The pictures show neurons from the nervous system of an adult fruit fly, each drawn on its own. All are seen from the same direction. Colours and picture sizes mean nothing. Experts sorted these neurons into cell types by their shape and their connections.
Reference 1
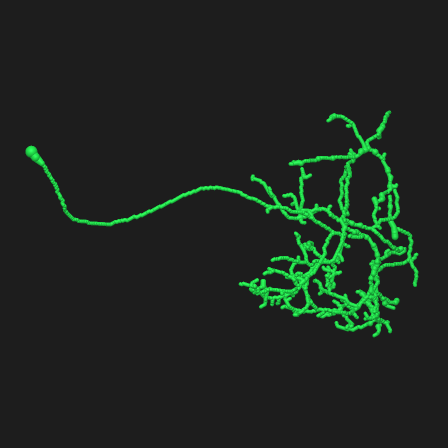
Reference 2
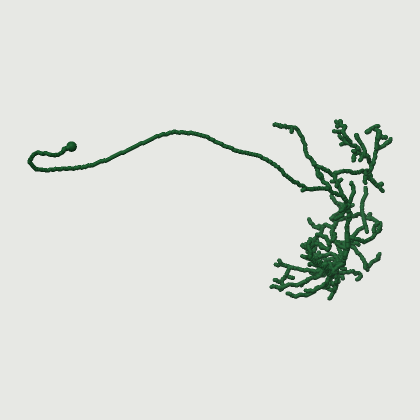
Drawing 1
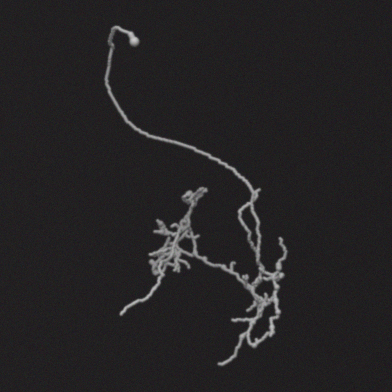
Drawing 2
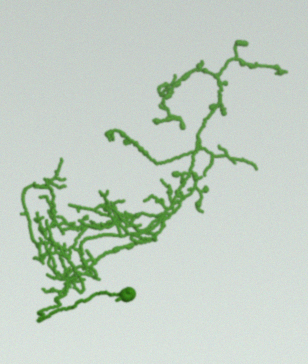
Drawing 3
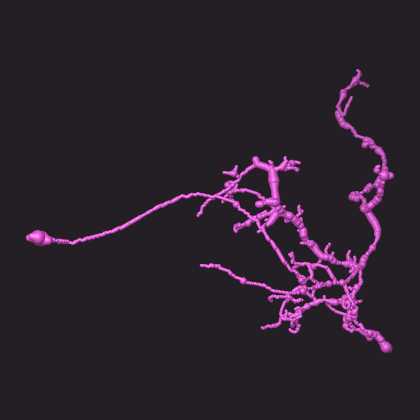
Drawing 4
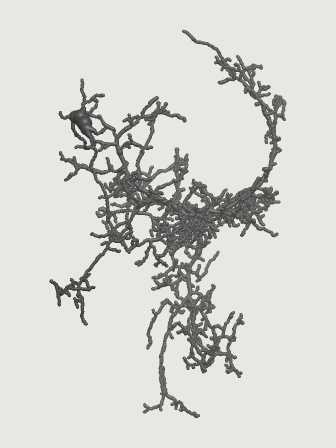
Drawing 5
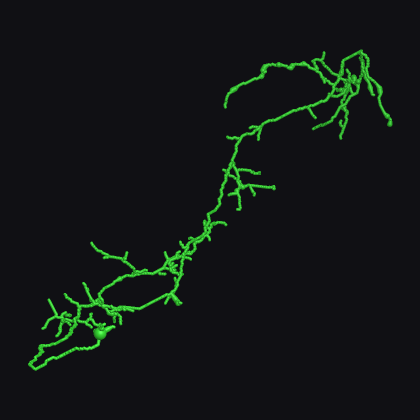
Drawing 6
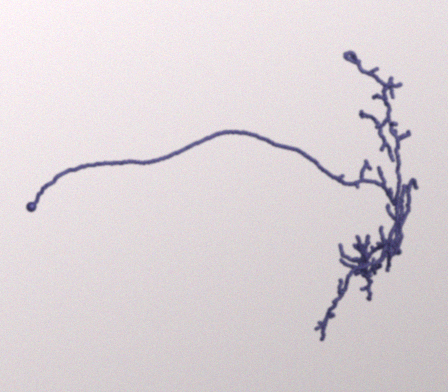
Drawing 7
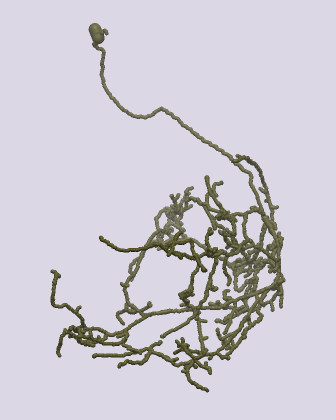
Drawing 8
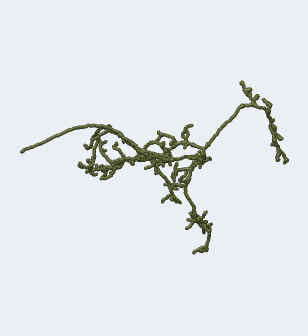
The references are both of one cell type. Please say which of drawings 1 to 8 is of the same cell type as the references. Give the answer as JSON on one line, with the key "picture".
{"picture": 6}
